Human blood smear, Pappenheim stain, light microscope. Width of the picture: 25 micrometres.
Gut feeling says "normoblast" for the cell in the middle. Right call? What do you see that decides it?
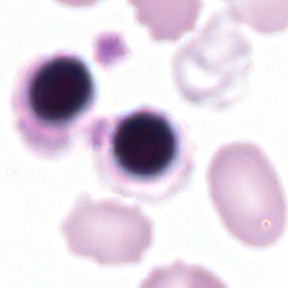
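The cytoplasm is pale pink, which goes with normoblast and against typical lymphocyte.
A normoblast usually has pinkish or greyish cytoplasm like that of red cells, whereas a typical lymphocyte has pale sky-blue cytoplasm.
The chromatin is uniformly dark and condensed, again on the normoblast side.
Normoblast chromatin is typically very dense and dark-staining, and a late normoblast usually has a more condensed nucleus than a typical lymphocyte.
No granules are visible in the cytoplasm, a point that does not count against typical lymphocyte.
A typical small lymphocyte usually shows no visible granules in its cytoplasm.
No nucleoli are visible either. So normoblast fits this cell.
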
